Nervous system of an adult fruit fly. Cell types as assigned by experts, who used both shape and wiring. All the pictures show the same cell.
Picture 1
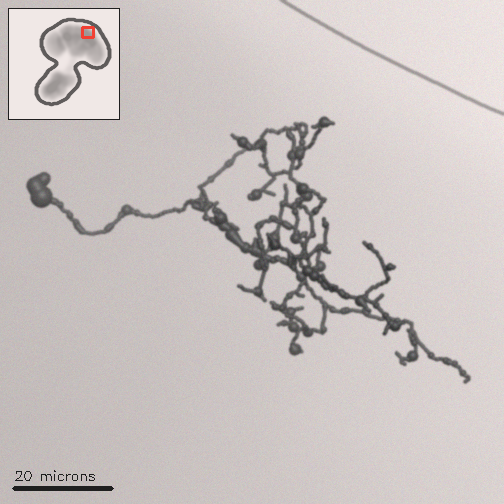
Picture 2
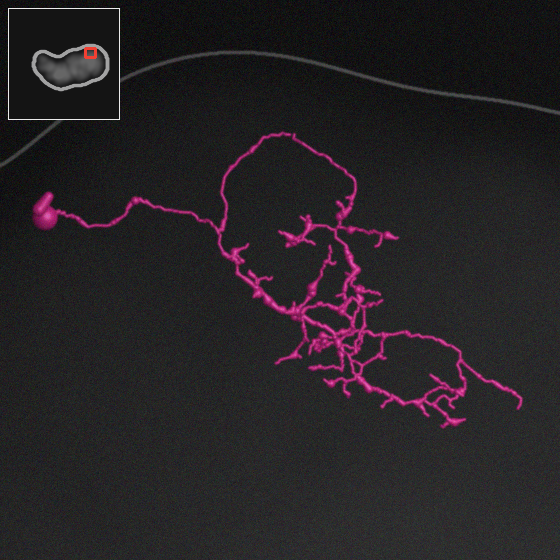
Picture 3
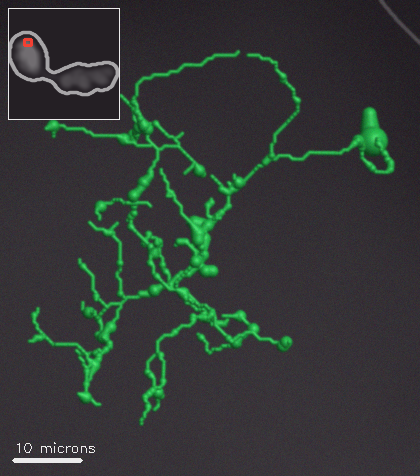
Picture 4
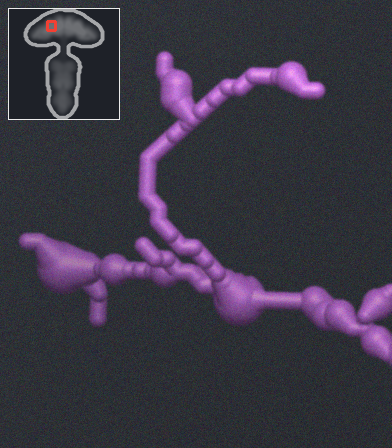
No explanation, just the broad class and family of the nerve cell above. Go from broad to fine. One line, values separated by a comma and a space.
central-brain intrinsic neuron, hemilineage SLPpm1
